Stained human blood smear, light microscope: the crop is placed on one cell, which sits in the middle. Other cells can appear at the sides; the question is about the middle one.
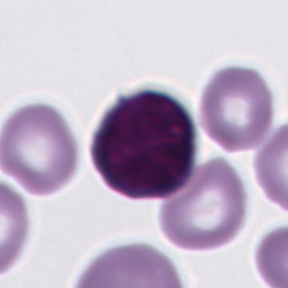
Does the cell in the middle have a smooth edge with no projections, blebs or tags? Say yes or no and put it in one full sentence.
No, the cell's outline is not smooth; it is ragged or frayed, or has projections, blebs or tags.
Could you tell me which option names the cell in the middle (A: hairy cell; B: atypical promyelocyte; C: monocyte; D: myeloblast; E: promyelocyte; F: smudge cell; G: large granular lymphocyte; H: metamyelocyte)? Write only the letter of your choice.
D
